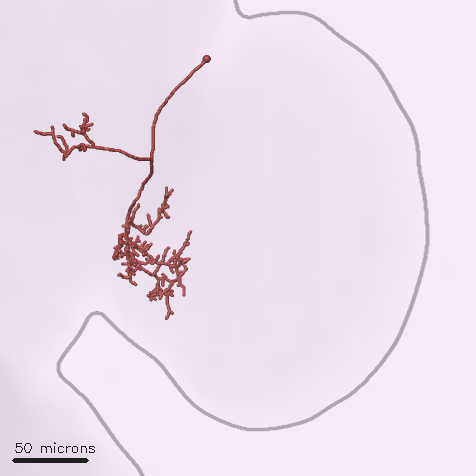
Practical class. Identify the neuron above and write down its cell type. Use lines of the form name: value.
cell type: LPLC4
